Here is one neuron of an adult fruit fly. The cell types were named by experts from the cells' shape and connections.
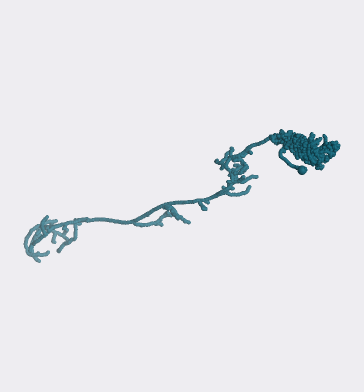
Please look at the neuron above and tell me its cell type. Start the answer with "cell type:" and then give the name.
cell type: INXXX096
